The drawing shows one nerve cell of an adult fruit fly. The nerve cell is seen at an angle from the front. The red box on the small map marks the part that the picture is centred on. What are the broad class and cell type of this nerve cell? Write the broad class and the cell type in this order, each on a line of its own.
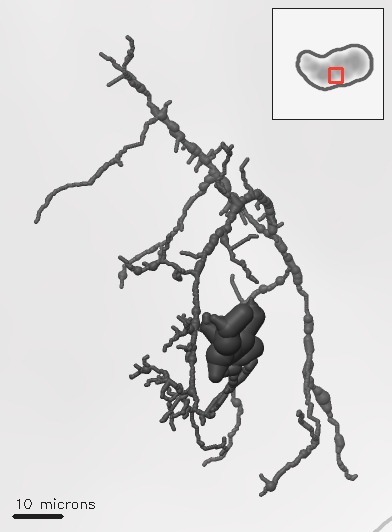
motor neuron of the nerve cord
Tr flexor MN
